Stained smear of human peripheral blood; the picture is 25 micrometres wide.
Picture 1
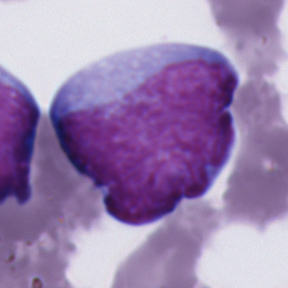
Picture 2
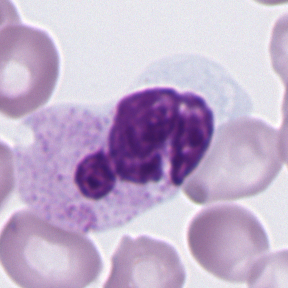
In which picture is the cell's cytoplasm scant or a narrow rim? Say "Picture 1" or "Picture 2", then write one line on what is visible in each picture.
Picture 1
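In picture 1: The nucleus fills most of the cell.
In picture 2: The cytoplasm is abundant, covering a larger area than the nucleus.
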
